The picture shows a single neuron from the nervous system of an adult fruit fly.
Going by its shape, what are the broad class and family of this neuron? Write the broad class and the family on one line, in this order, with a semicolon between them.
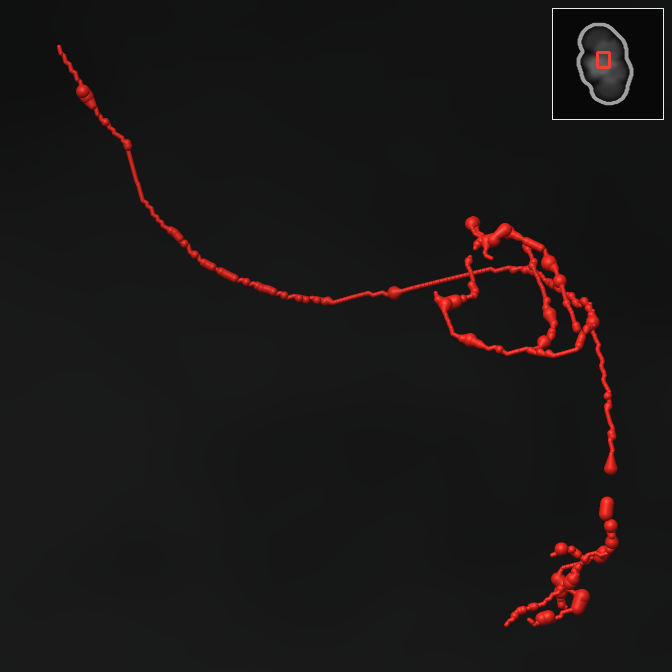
sensory neuron entering the brain; class olfactory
